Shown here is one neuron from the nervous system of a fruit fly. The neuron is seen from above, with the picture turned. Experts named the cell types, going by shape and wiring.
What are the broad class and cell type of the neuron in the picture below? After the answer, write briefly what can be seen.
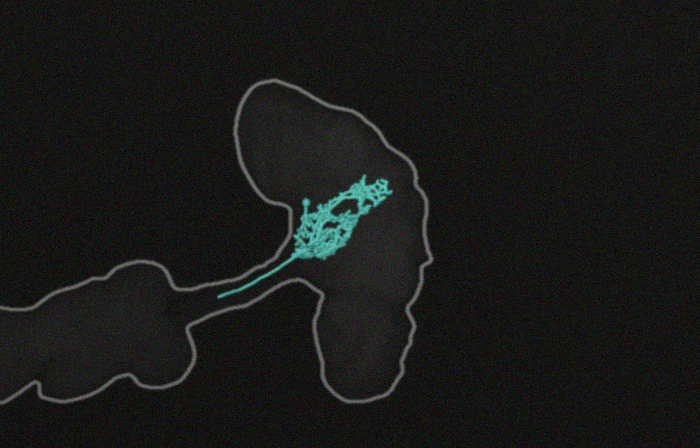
It is a central-brain intrinsic neuron. The cell type is GNG316. The cell body is in the middle of the picture. As drawn here it is wider than it is tall.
